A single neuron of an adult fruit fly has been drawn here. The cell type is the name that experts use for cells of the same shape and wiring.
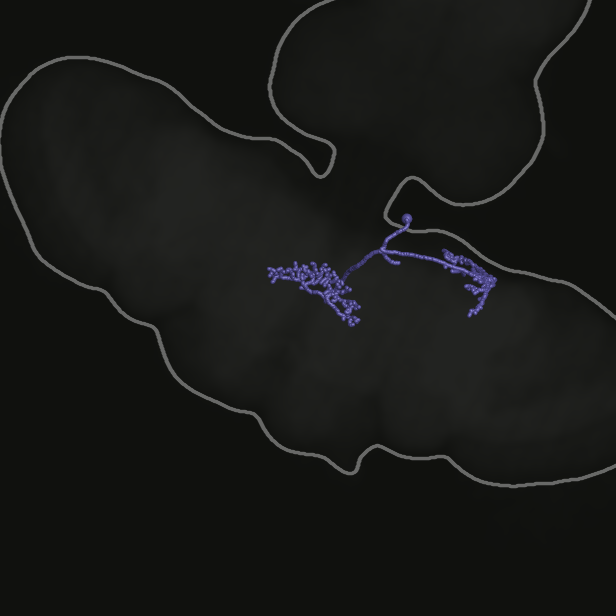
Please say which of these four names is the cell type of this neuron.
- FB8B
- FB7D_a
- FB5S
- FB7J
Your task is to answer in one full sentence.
The cell type held by this neuron is FB8B.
